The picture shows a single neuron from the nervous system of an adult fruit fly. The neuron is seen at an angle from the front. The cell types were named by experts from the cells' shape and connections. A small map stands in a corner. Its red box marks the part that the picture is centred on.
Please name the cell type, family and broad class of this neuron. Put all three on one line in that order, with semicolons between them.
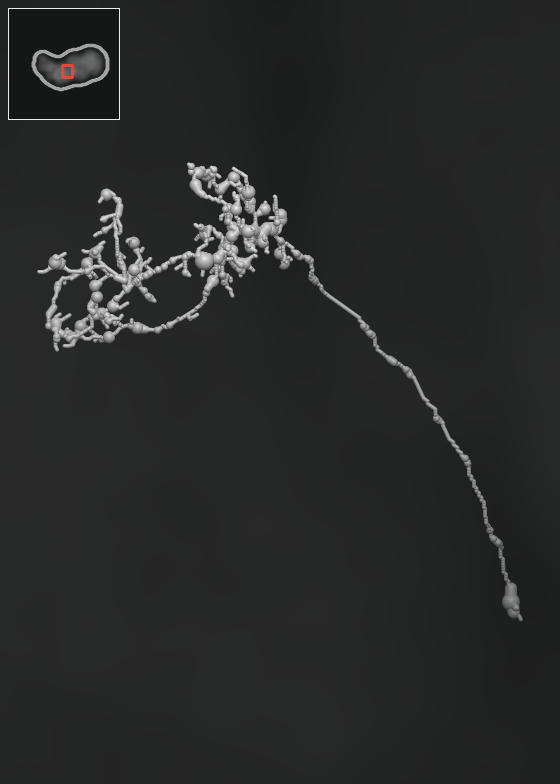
Li14; Li; optic-lobe intrinsic neuron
